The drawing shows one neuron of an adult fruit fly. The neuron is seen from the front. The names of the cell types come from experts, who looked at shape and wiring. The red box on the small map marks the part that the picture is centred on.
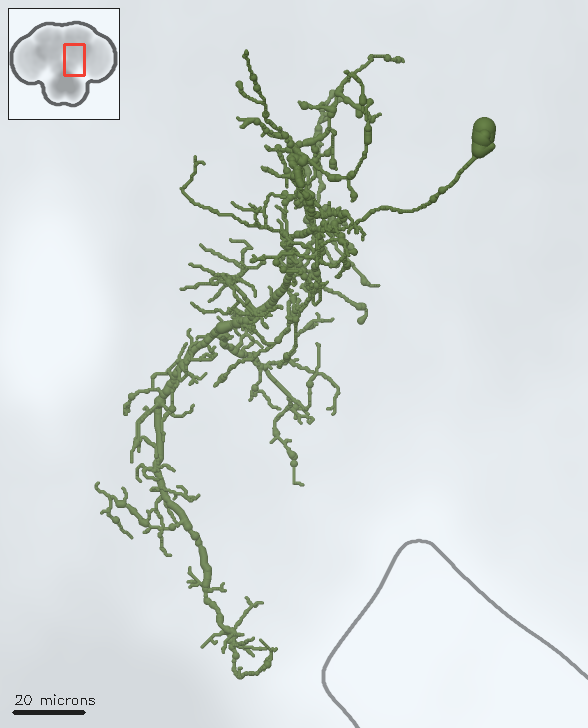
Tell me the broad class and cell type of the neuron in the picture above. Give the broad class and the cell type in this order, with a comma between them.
central-brain intrinsic neuron, PS060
